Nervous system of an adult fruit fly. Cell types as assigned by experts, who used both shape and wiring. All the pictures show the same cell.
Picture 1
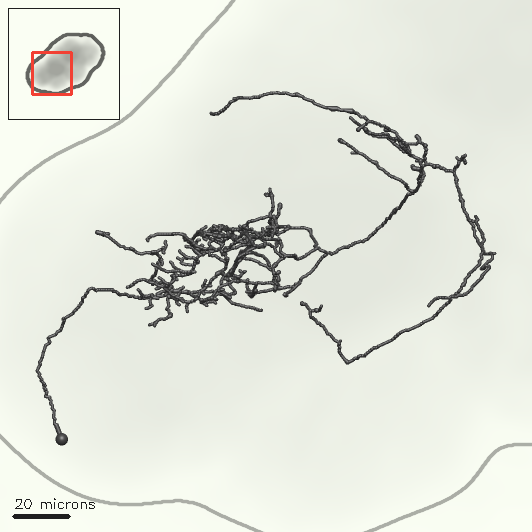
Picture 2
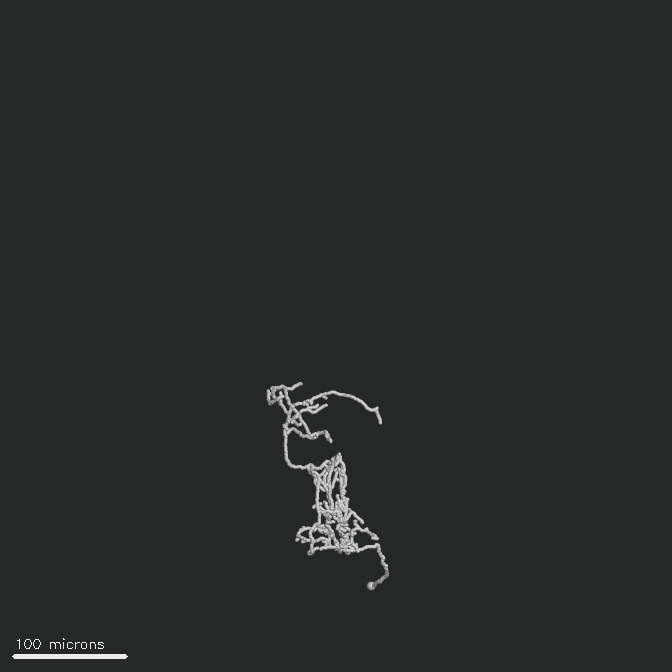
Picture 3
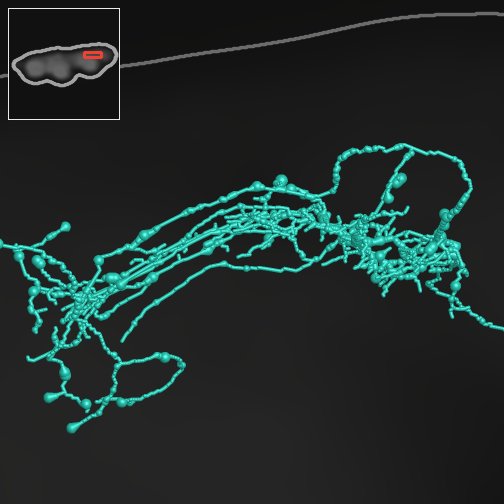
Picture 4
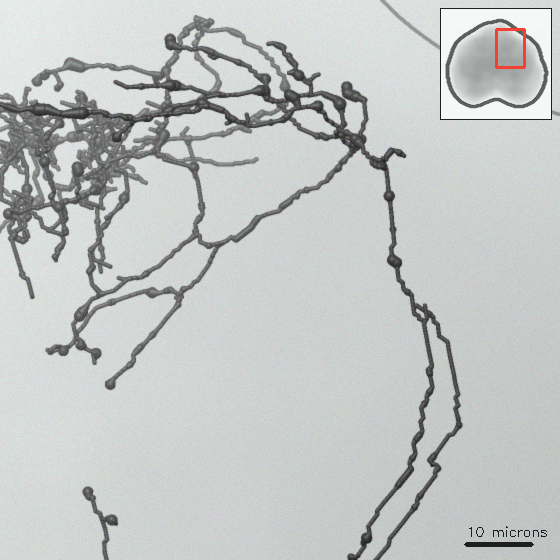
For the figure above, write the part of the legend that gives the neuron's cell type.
INXXX339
